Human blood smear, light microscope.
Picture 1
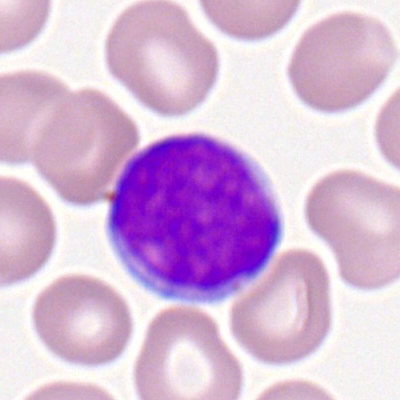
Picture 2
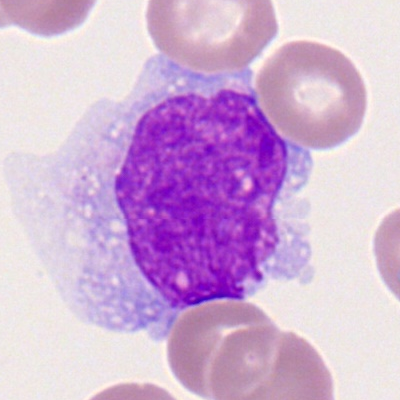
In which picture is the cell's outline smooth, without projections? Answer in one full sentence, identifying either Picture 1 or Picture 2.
In Picture 1, the edge of the cell is smooth, not rough.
